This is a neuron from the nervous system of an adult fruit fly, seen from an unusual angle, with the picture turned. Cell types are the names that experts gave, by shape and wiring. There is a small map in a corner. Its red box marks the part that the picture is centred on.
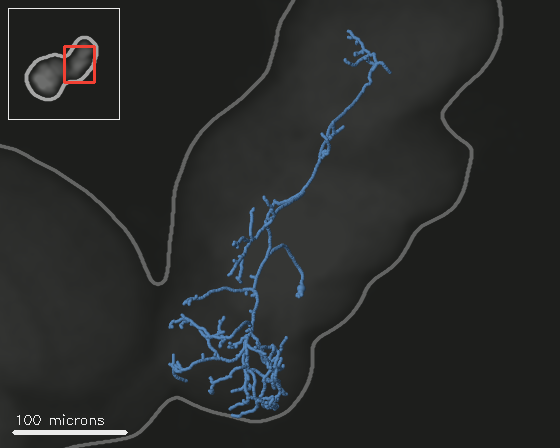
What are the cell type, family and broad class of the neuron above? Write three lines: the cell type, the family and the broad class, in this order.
IN08B042
hemilineage 08B
nerve-cord intrinsic neuron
